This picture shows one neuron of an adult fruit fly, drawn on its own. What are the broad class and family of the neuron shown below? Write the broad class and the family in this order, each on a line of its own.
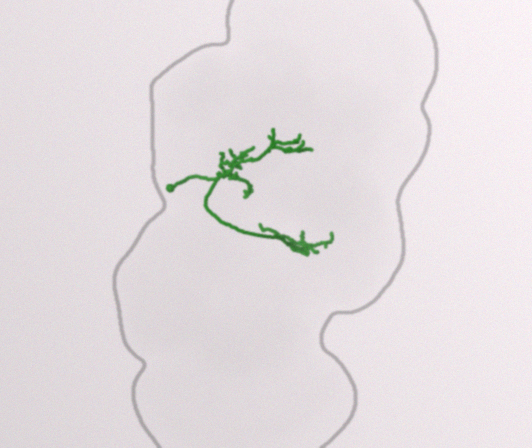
central-brain intrinsic neuron
hemilineage SMPpm1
